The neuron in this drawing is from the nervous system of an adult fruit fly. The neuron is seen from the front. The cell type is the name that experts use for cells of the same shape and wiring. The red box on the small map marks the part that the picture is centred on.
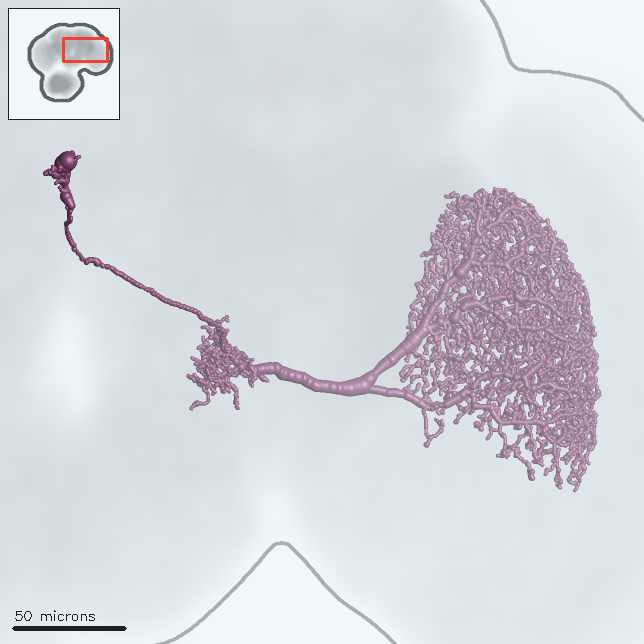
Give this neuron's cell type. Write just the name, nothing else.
DCH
